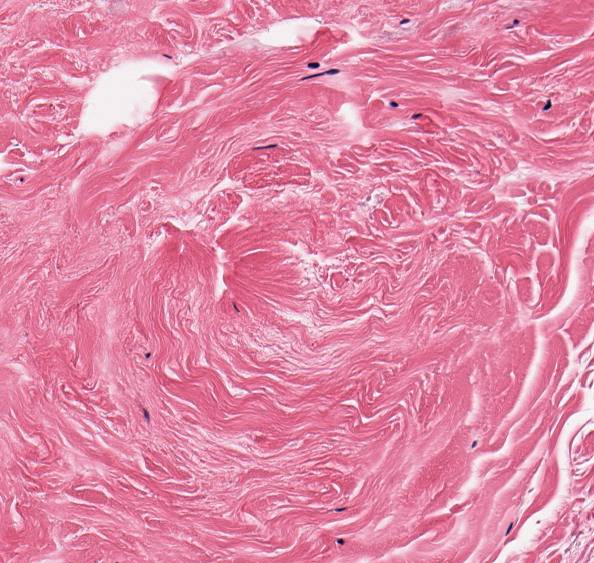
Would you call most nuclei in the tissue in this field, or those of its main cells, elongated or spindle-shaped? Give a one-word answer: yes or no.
Yes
